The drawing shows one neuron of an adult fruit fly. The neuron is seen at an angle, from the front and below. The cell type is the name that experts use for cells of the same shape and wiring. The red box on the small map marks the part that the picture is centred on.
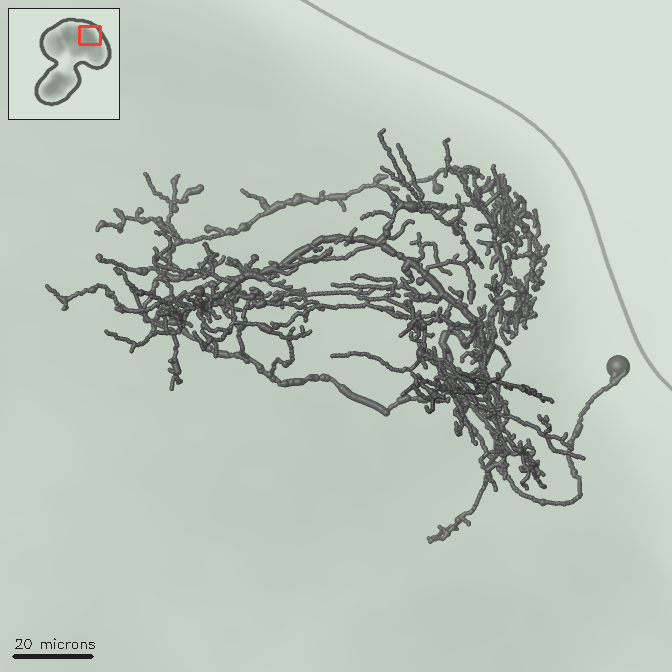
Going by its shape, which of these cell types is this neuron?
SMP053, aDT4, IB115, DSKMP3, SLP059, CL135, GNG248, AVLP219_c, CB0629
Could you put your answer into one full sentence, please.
With respect to cell type, this neuron is SLP059.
